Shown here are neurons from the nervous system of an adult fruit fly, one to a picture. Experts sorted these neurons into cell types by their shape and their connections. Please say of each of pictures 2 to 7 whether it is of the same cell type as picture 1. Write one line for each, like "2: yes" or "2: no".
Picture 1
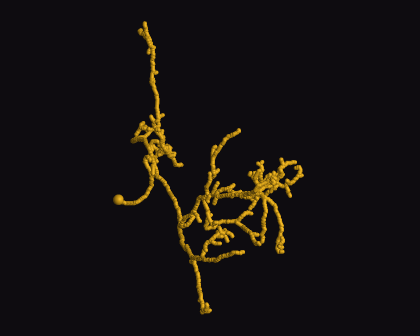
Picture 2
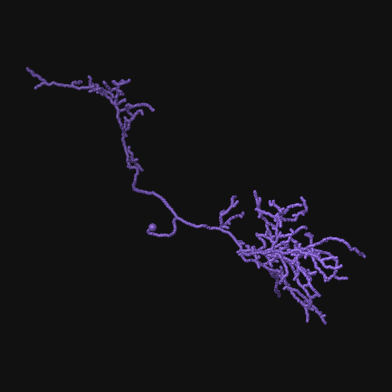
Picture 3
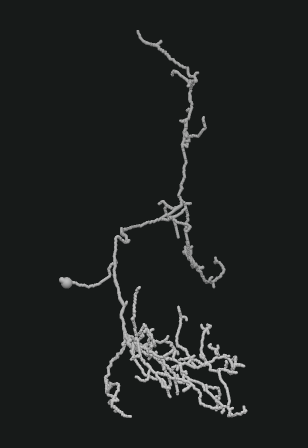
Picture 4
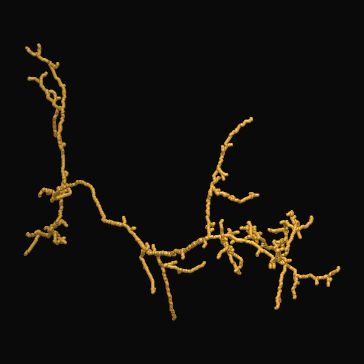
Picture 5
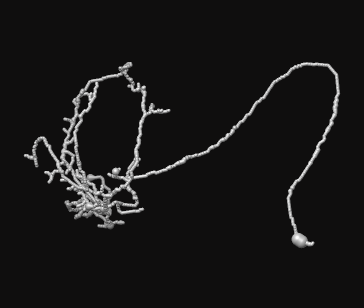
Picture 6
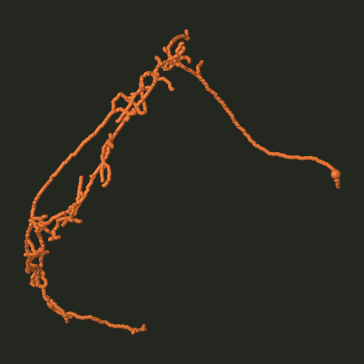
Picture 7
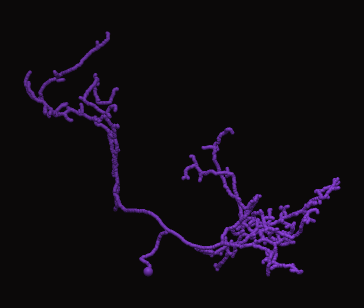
2: yes
3: yes
4: yes
5: no
6: no
7: yes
